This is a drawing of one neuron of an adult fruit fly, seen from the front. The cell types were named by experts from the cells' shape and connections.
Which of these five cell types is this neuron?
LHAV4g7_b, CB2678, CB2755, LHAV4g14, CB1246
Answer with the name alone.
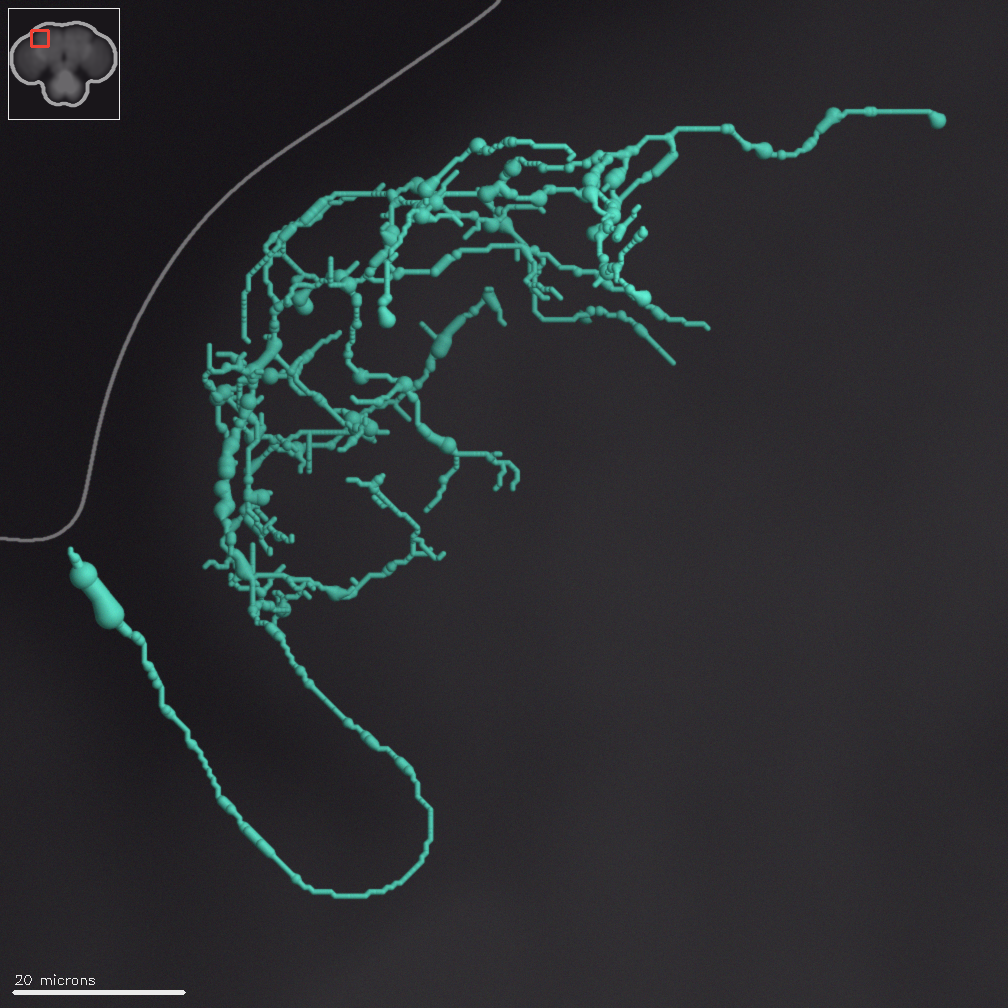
CB1246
